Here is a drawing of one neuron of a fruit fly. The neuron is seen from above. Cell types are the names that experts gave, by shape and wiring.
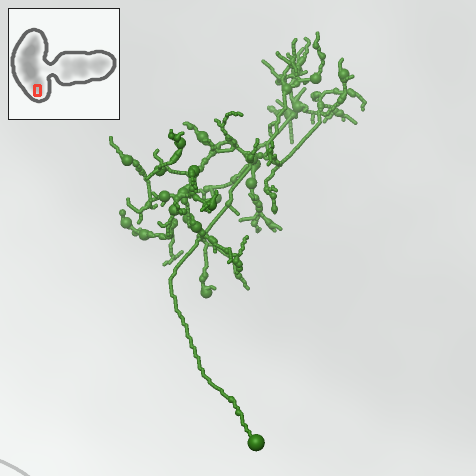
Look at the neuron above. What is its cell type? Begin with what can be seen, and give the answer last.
It lies in the brain. The cell body can be seen at the bottom of the picture. Dozens of branch ends can be seen. This is an optic-lobe intrinsic neuron. Its cell type is Mi14.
